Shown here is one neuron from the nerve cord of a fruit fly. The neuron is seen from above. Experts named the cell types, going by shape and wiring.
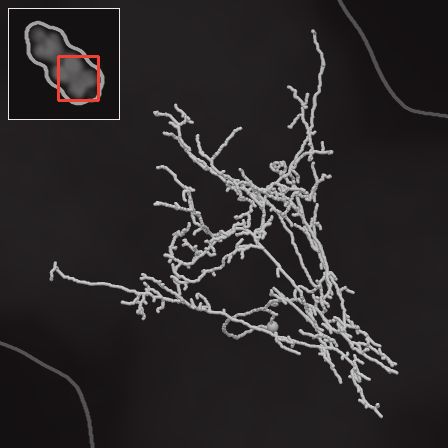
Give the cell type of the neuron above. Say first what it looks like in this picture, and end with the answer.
Dozens of branch ends can be seen. As drawn here it is about as wide as it is tall. This is a nerve-cord intrinsic neuron. Its cell type is IN05B057.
